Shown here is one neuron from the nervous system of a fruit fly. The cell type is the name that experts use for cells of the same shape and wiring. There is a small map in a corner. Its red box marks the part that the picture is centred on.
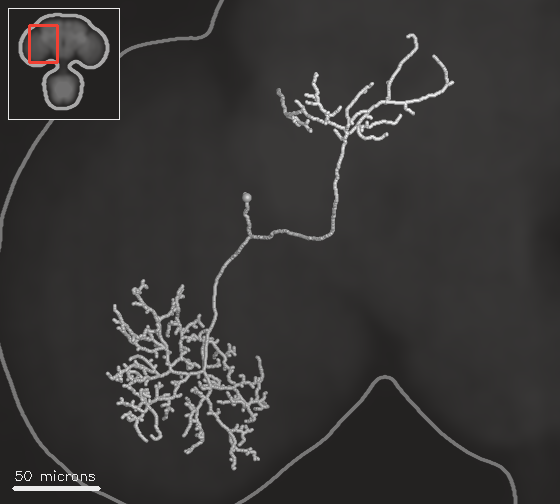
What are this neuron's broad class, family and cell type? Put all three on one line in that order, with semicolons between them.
visual projection neuron; MeVP; MeVP21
